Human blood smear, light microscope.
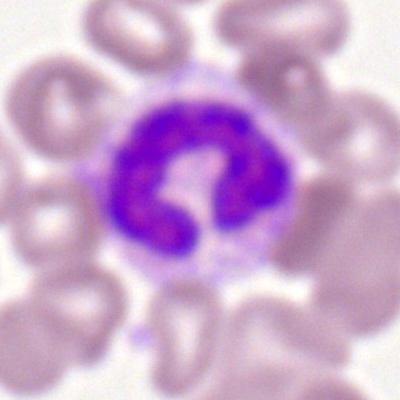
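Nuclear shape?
Single thick curved band, horseshoe-like.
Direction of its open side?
Downward.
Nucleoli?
None seen.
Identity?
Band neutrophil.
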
